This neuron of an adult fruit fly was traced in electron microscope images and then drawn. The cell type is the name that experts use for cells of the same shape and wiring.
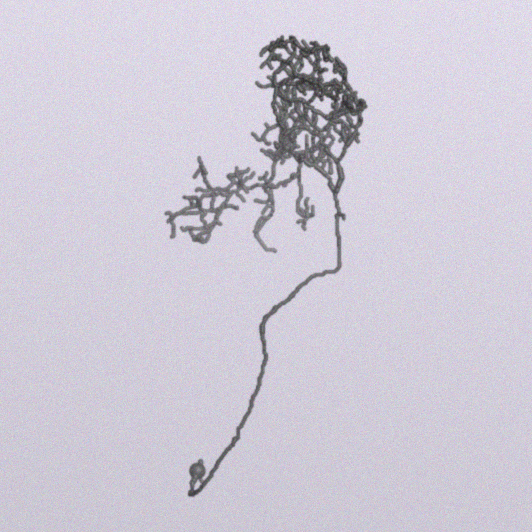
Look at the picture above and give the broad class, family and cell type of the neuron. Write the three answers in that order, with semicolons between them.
central-brain intrinsic neuron; hemilineage SIPa1_ventral; SLP202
